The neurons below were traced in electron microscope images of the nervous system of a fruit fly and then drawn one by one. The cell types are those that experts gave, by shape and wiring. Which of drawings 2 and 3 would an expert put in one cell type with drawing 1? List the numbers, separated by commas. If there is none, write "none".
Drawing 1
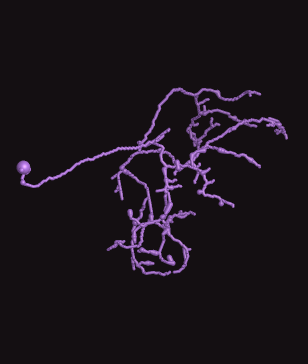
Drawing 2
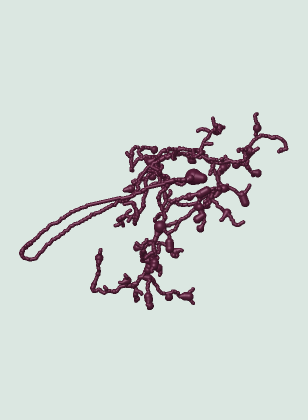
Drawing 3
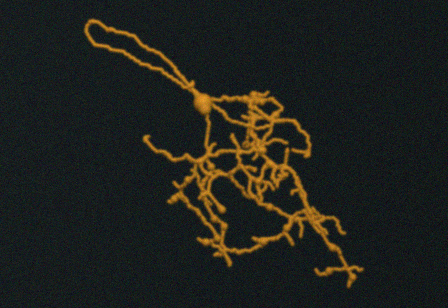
2, 3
